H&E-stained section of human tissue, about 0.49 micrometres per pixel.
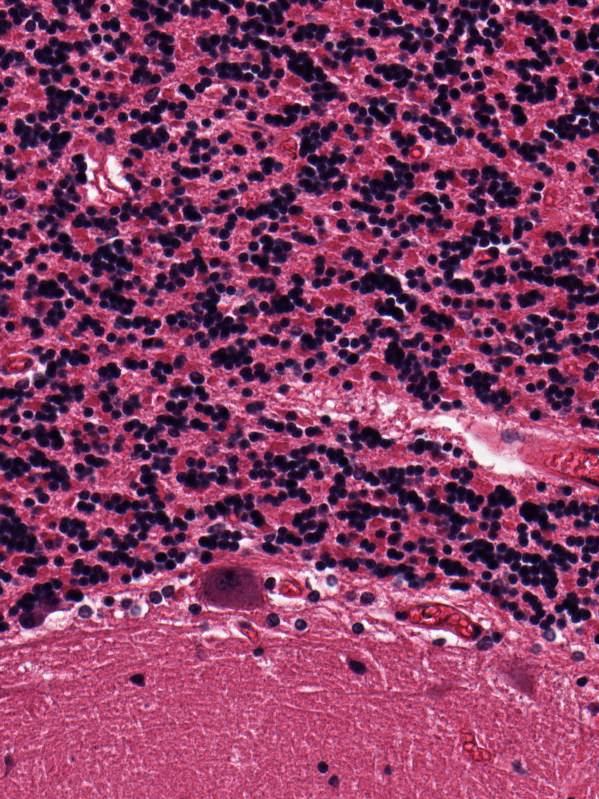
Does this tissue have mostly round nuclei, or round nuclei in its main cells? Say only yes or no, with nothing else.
Yes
